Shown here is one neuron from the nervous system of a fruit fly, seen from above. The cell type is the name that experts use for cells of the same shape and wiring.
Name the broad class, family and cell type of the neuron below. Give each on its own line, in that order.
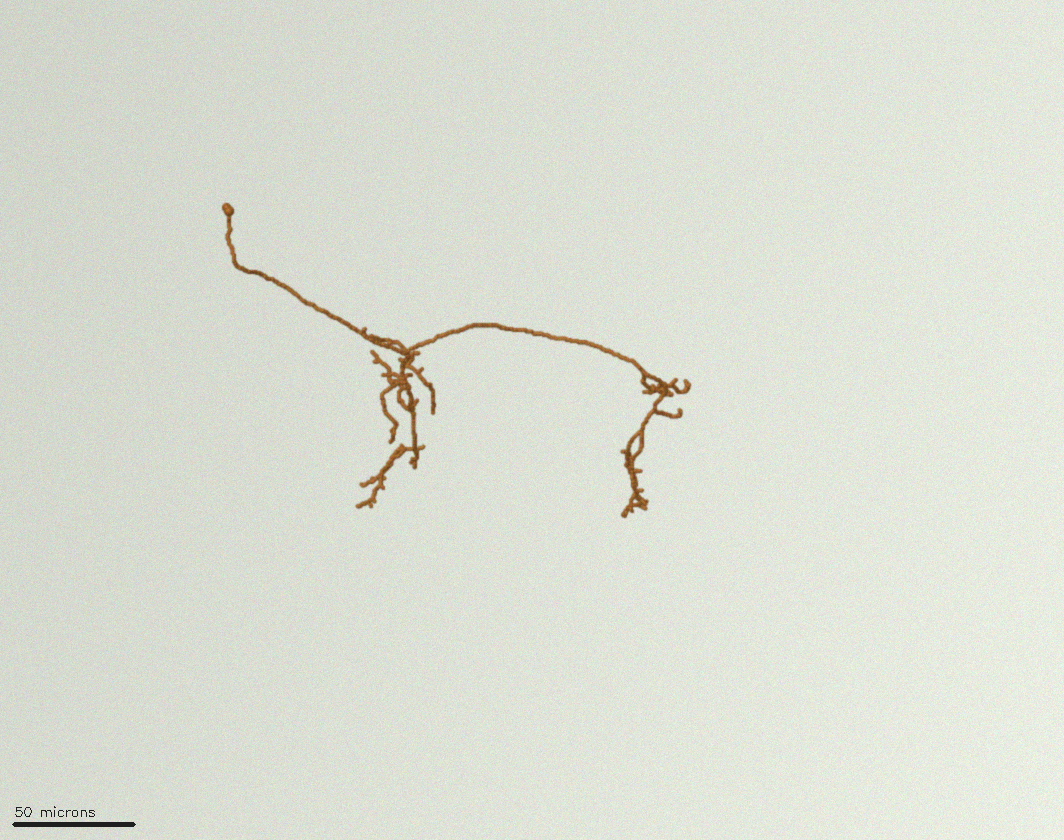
central-brain intrinsic neuron
hemilineage AOTUv3_ventral
LAL094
